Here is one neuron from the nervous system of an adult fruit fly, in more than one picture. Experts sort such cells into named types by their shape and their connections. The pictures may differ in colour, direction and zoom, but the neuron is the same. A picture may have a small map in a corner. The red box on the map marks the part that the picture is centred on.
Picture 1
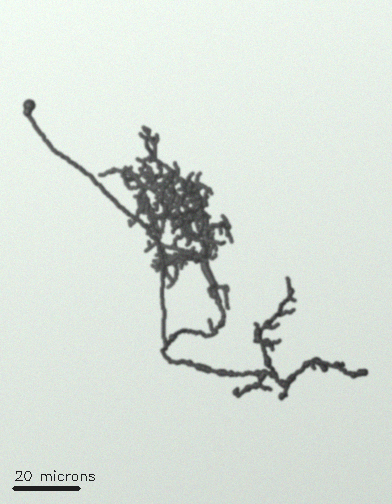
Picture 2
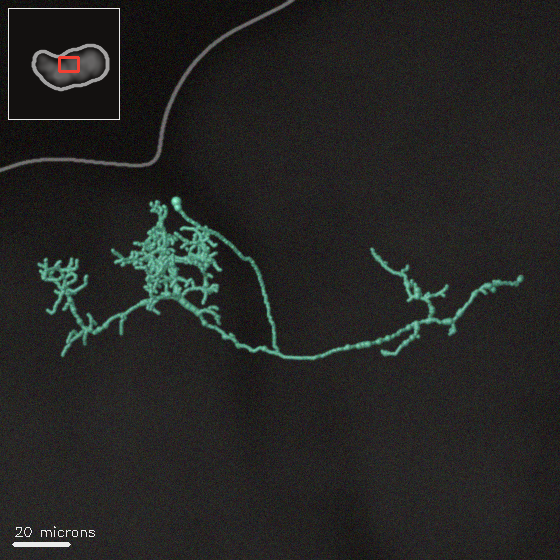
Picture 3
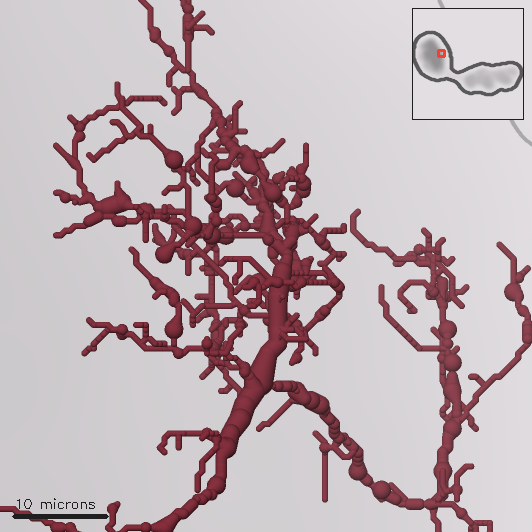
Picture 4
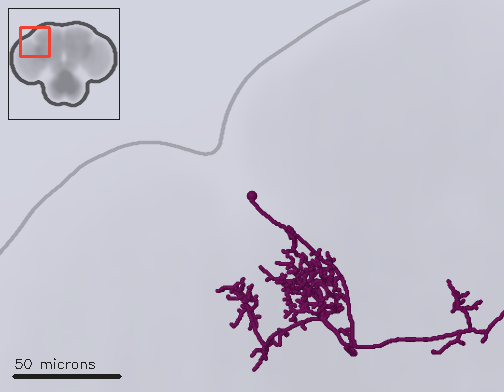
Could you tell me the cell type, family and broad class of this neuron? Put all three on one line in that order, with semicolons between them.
LPLC4; hemilineage VPNd1; visual projection neuron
